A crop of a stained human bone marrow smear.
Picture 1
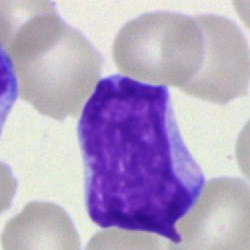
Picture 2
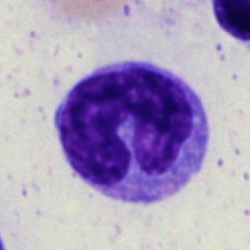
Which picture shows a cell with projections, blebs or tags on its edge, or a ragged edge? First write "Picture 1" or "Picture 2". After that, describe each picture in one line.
Picture 1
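Picture 1: A small pointed tag projects from the bottom edge of the cell.
Picture 2: The cell outline is round and smooth.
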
